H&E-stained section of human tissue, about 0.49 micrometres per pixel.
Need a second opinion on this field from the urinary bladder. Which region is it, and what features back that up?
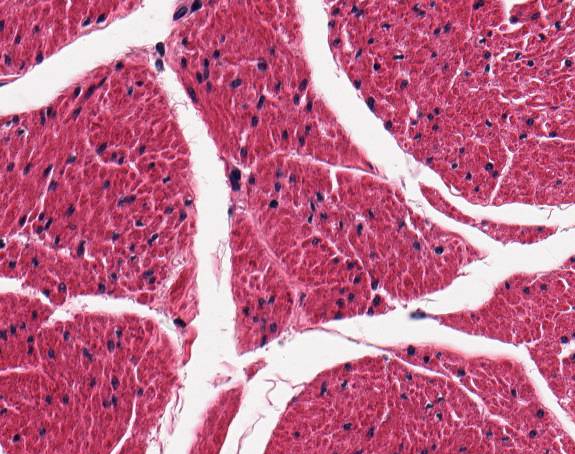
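You've got smooth muscle there. Large irregular bundles, split by branching white clefts across the whole field, are filled with deeply eosinophilic, strong red-pink cytoplasm. Small dark blue-purple nuclei are scattered fairly evenly through them all.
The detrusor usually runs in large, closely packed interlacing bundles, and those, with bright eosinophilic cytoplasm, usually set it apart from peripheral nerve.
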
